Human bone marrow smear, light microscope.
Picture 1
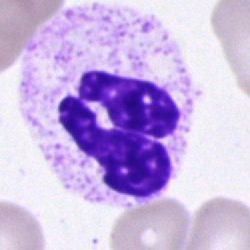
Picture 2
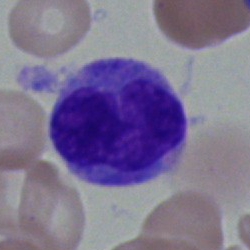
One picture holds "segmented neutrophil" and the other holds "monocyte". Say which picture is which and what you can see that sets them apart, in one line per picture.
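Picture 1 – segmented neutrophil. The cytoplasm is abundant and pale pinkish-lilac.
Picture 2 – monocyte. The nucleus fills most of the cell.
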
